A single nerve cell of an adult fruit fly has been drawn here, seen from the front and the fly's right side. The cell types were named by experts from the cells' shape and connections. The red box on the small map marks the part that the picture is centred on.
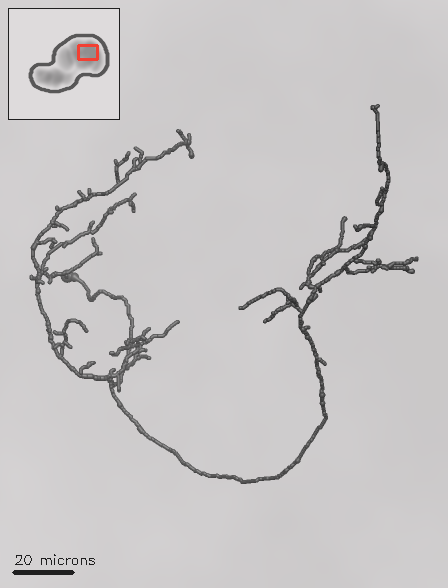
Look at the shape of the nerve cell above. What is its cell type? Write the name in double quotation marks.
"LAL150"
